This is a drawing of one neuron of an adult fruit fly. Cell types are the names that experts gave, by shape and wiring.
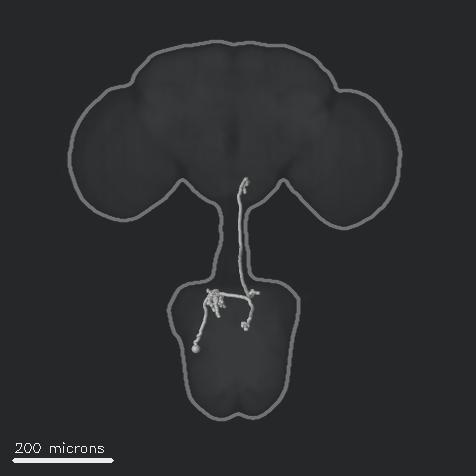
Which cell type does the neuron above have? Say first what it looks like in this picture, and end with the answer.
The cell body can be seen at the bottom of the picture. From top to bottom in the picture it spans about 350 microns. It is an ascending neuron. Its cell type is AN06A112.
